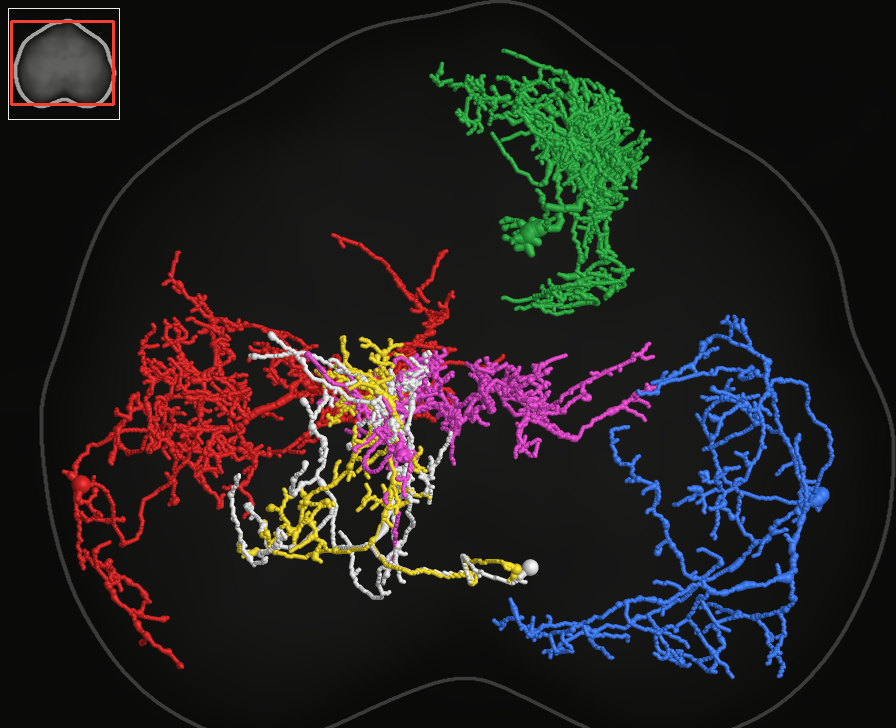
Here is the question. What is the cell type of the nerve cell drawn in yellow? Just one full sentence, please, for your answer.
The cell type IN14A081 includes this nerve cell.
